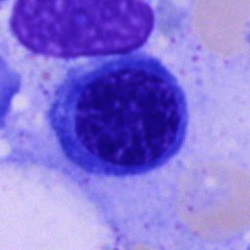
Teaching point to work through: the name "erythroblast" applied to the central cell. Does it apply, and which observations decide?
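Look first at the cytoplasm: it forms only a narrow rim around the nucleus, a little wider on the left side than on the right. It is deep blue and holds no visible granules. Inside the nucleus, the chromatin is coarse and clumped into dark patches with lighter gaps, and no distinct nucleolus is visible.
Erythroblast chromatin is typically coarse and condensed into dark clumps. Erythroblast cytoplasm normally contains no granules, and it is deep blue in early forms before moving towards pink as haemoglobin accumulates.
So the chromatin, the absence of granules and the deep blue colour all agree with an erythroblast, and nothing seen here argues for proerythroblast instead. The name erythroblast fits.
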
